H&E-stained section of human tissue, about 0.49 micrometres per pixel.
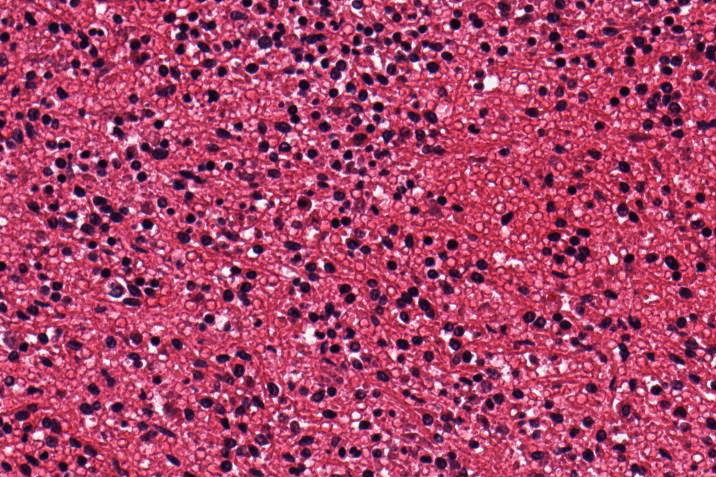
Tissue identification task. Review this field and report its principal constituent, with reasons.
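Shown is the red pulp of the spleen. Cells lie densely and fairly evenly, forming no glands, tubules or other units. Most nuclei are small, round and haematoxylin-dark, many with a narrow clear or pale halo. Between them lies a pink, finely bubbly, meshwork-like matrix of small rounded outlines.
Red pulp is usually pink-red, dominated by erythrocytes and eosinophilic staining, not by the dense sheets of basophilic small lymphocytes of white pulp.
The pink matrix fits that eosinophilic staining.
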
